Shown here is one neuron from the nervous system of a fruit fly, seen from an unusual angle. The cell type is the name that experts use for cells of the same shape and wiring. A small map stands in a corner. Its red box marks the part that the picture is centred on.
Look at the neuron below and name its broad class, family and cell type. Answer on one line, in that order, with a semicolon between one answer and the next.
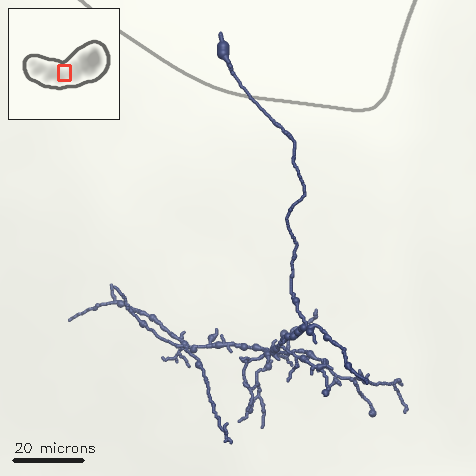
nerve-cord intrinsic neuron; hemilineage 19A; IN19A120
